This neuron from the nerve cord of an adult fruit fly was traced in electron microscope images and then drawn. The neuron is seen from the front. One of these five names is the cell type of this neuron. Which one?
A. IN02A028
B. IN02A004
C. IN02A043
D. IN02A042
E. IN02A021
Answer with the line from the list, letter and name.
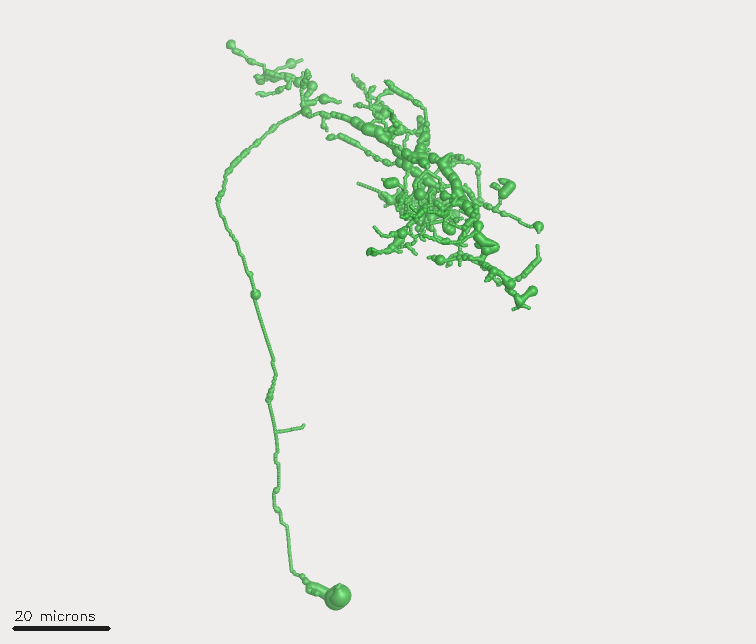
D. IN02A042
